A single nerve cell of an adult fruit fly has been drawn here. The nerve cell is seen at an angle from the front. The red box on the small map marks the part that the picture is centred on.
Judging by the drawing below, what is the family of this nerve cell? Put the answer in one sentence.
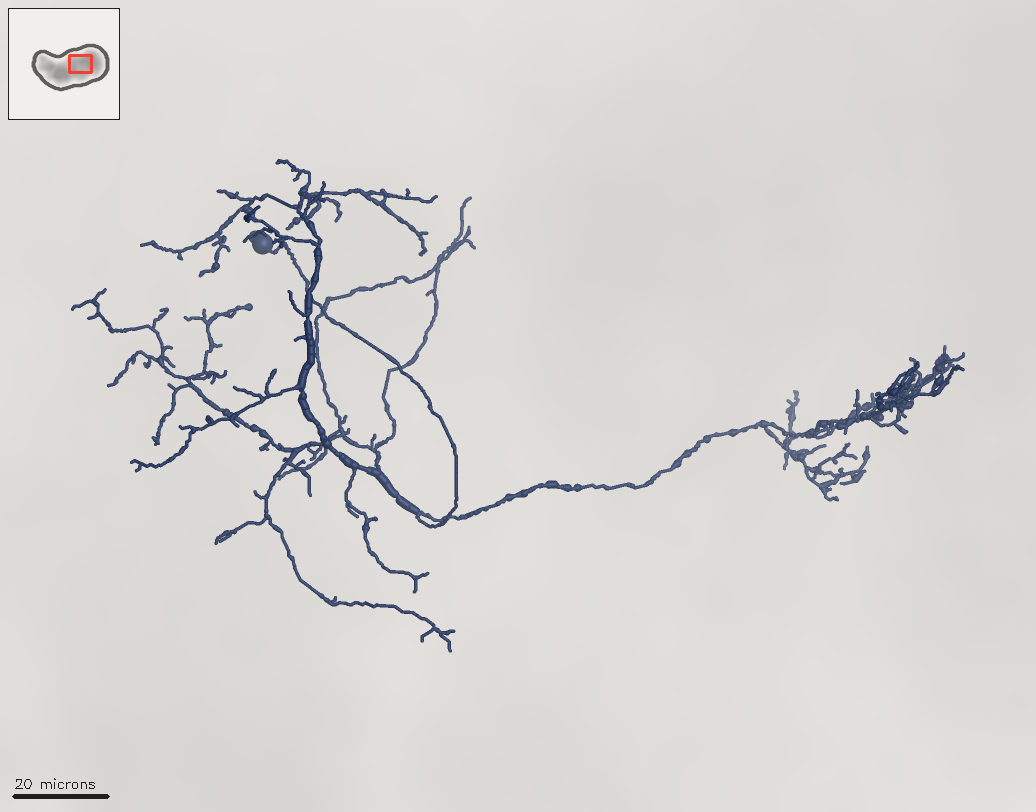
The family is hemilineage VLPp2.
